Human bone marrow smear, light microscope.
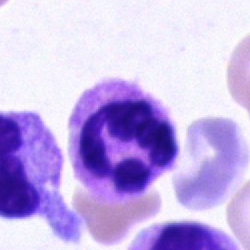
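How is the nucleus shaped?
It curves around into a near-ring enclosing a pale central area.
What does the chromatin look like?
Dark purple and densely clumped.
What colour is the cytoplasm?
Pale pinkish-lilac.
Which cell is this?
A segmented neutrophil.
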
